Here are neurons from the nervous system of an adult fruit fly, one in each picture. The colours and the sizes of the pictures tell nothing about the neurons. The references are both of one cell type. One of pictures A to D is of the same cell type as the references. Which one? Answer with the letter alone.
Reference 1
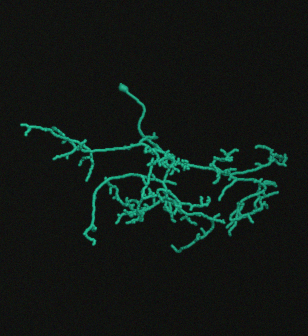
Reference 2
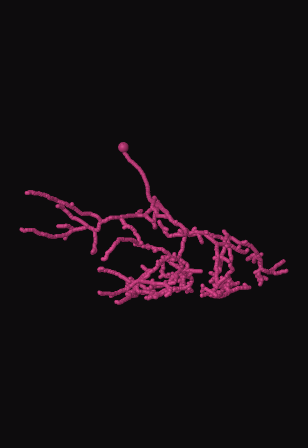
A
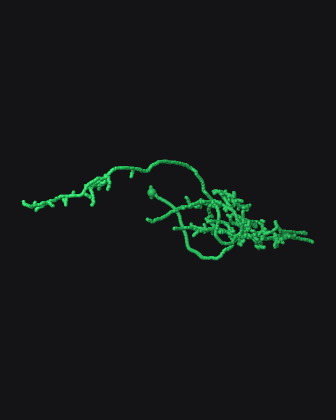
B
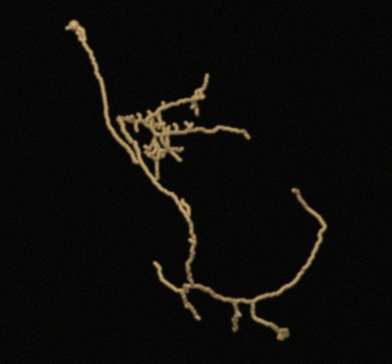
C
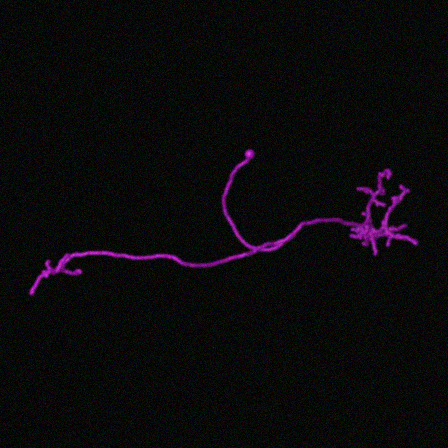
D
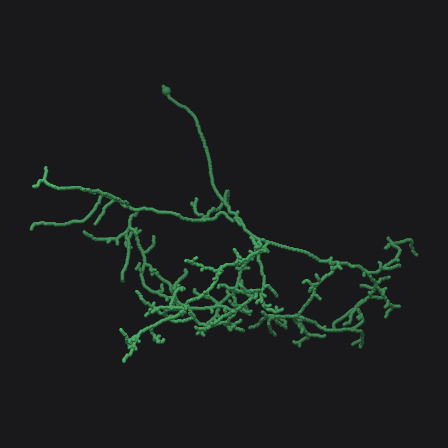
D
